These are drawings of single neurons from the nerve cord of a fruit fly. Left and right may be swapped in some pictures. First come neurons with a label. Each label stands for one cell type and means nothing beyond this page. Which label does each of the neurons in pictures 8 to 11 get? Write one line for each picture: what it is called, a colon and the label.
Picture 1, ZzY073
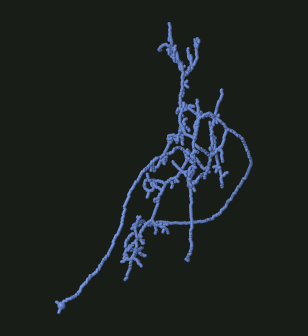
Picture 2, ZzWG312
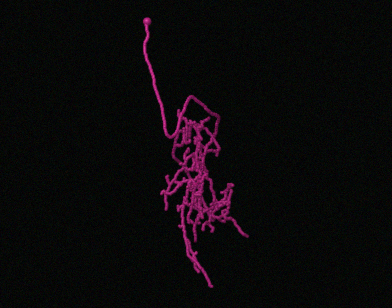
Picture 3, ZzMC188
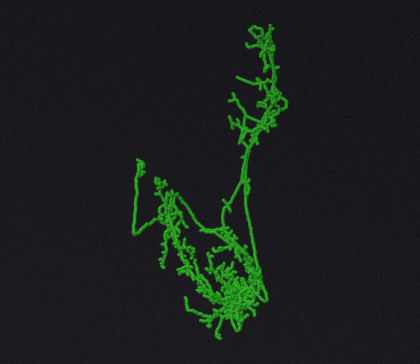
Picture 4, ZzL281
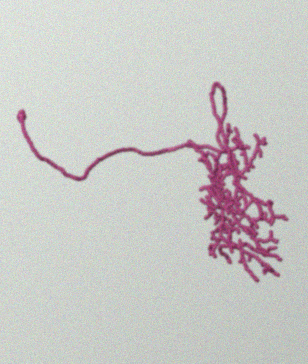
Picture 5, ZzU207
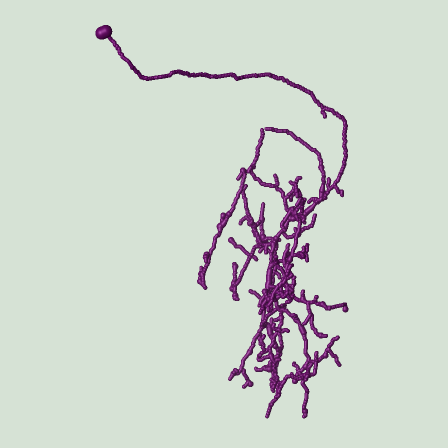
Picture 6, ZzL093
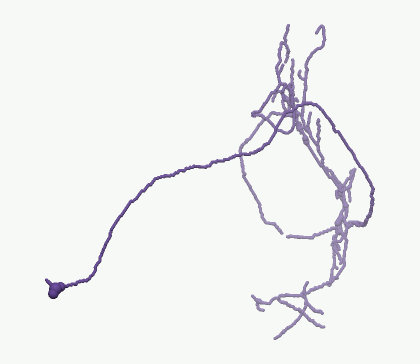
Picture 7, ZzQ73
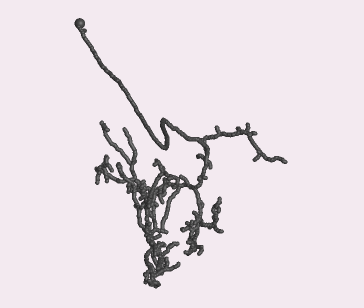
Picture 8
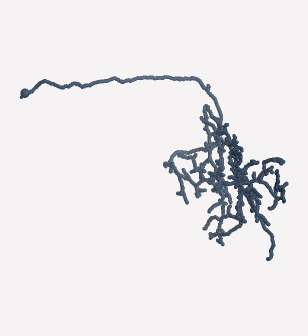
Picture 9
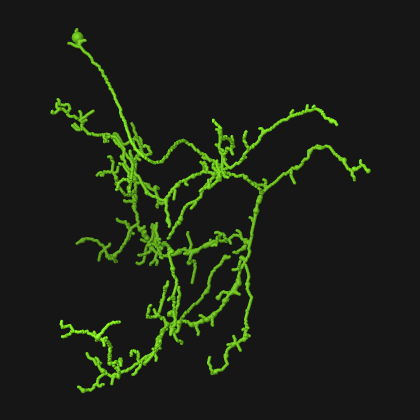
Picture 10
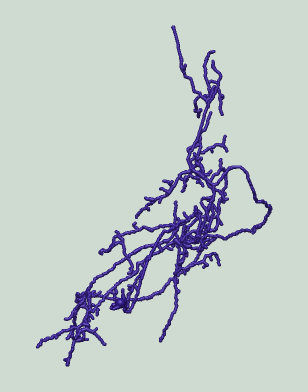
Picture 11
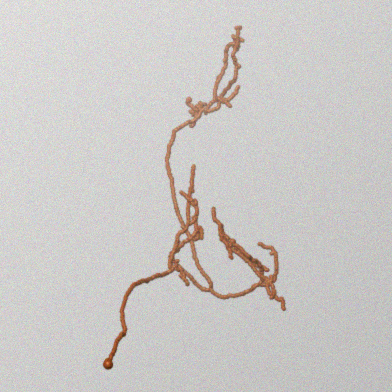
8: ZzU207
9: ZzQ73
10: ZzY073
11: ZzL093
